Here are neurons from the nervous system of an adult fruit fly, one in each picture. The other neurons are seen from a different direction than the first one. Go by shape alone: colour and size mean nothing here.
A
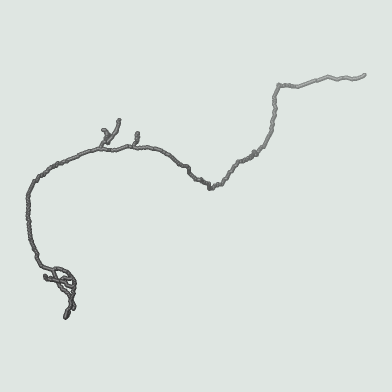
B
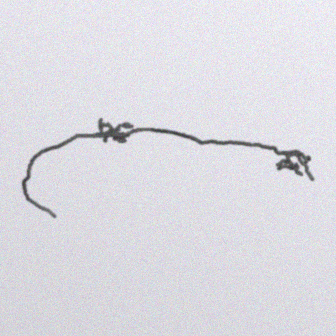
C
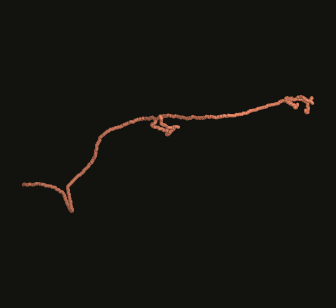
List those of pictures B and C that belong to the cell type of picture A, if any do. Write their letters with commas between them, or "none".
C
